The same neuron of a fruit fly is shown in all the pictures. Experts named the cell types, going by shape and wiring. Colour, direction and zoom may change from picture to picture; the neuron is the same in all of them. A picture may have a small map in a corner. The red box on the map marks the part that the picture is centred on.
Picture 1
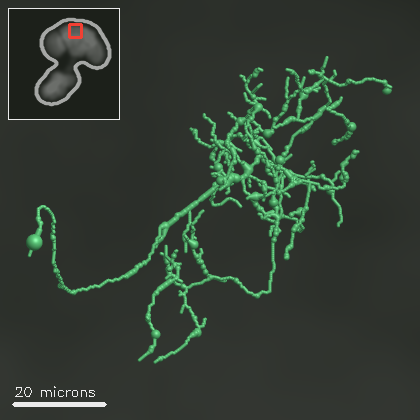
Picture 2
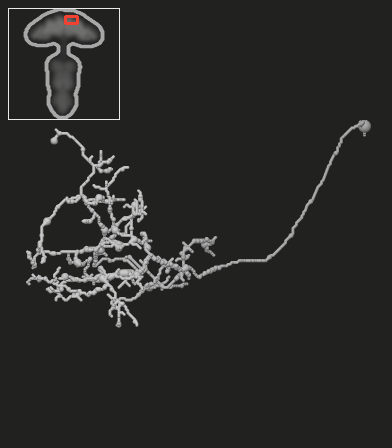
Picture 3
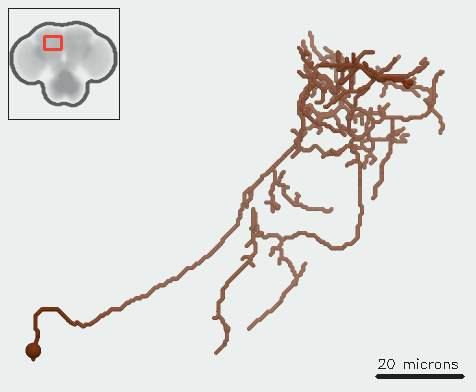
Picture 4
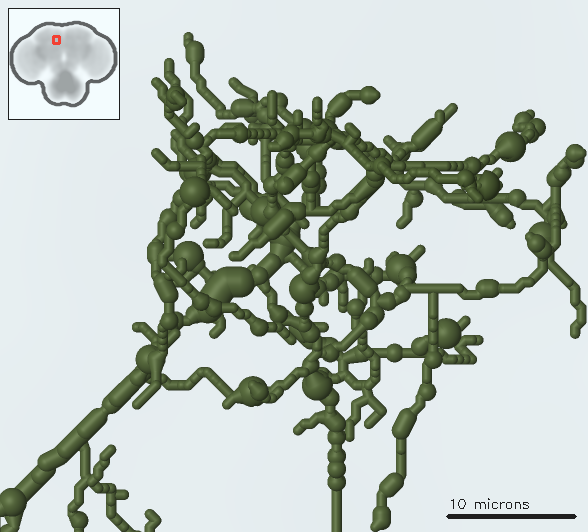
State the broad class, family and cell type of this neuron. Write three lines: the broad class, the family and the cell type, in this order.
central-brain intrinsic neuron
hemilineage EBa1
CRE056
